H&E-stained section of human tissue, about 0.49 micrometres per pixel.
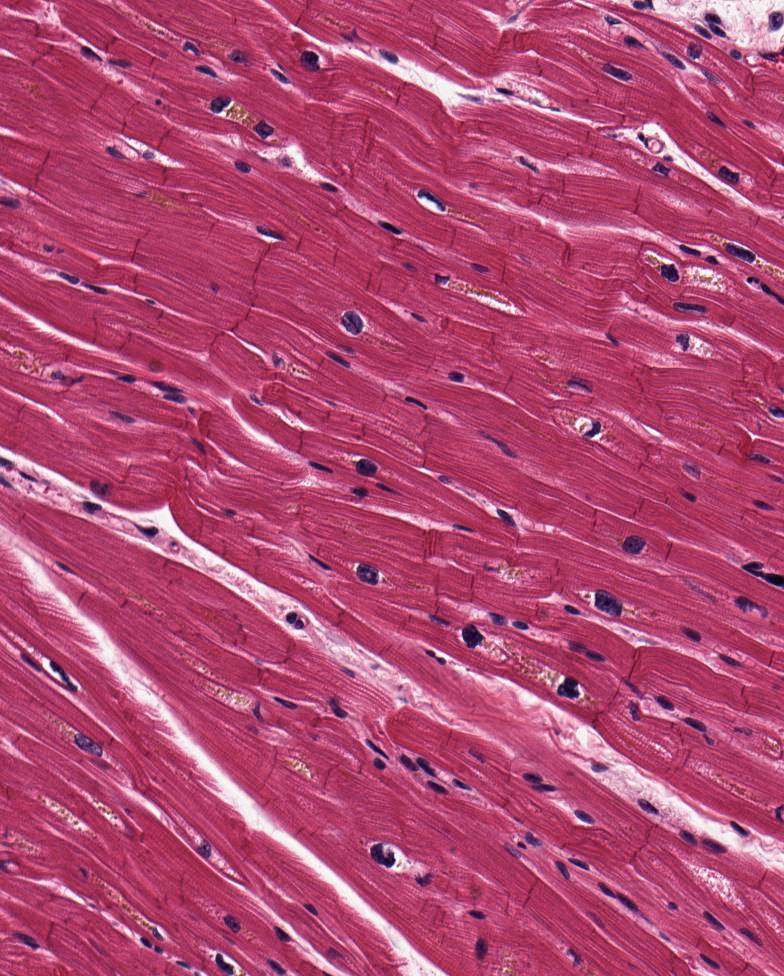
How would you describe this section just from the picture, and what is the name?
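Pink muscle fibres branch and join their neighbours, and fine transverse cross-striations run along them. Each fibre holds a single oval nucleus lying centrally. At the ends of many of these central nuclei, golden-brown granular pigment sits in the cytoplasm. The section is from the left ventricle of the heart.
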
